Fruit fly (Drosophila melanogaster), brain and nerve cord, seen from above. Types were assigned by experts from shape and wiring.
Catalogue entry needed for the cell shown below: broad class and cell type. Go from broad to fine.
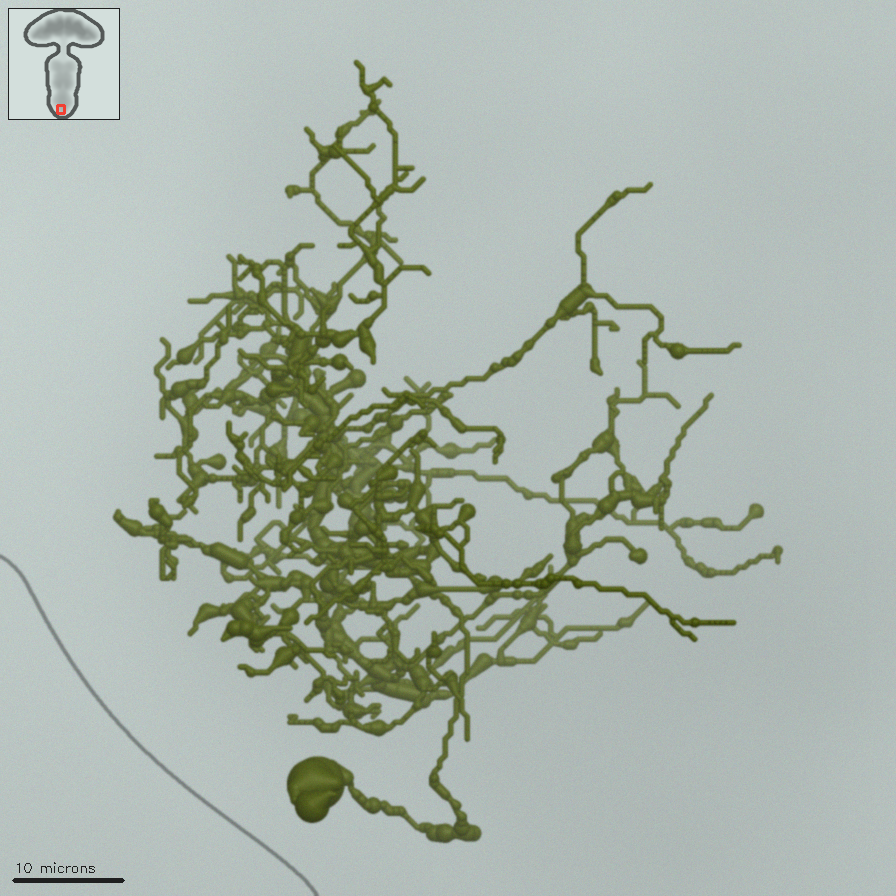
nerve-cord intrinsic neuron; INXXX324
